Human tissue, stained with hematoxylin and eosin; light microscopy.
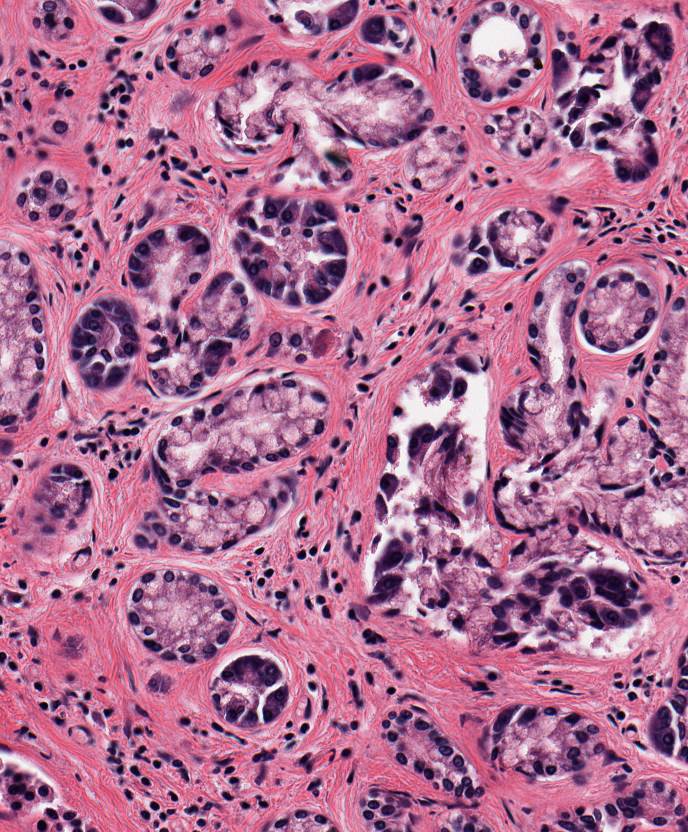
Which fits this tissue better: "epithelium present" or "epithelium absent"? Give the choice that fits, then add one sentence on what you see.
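Epithelium present. Rounded and irregular gland clusters of varying size are spread across the whole field within a dense stroma.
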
